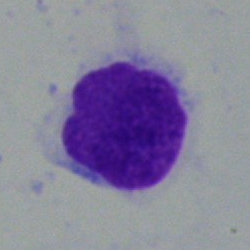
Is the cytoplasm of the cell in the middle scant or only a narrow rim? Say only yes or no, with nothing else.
Yes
